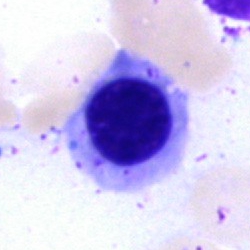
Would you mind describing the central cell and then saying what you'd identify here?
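Working through the nucleus first, its chromatin is dark purple and dense, with little clear space between clumps, and no nucleoli are visible. Turning to the cytoplasm, it is pale blue, forms a complete rim around the nucleus, and holds no clear vacuoles. The cell is an erythroblast.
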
